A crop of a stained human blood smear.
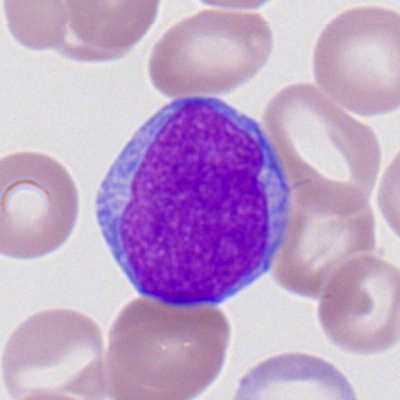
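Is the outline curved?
No; angular, with several straight edges.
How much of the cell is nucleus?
Most of it: a single mass with a shallow notch on its right edge.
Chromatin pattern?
Finely granular and evenly spread, without dense dark clumps.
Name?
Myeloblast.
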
